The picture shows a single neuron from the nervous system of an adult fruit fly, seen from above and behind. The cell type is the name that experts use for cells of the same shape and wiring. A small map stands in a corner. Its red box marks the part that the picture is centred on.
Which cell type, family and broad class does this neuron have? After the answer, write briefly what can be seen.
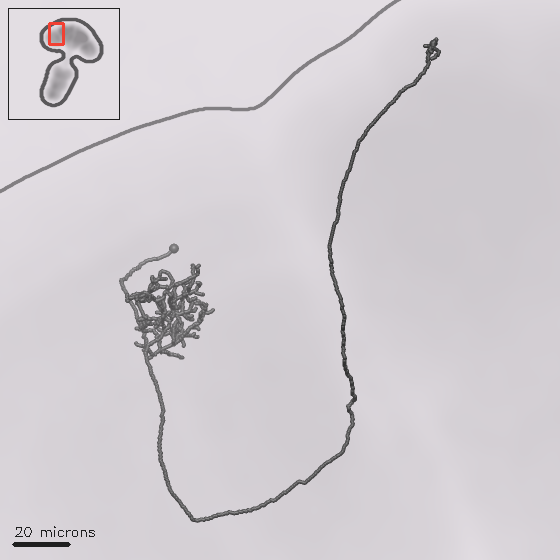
It is of cell type MeTu3c. The family is MeTu. This is a visual projection neuron. It is in the brain and does not reach the nerve cord. From top to bottom in the picture it spans about 180 microns.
